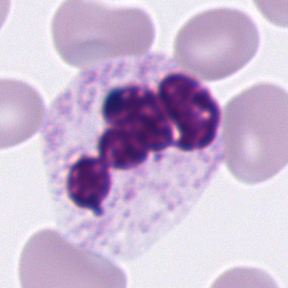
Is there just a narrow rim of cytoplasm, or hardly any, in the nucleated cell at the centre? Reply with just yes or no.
No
